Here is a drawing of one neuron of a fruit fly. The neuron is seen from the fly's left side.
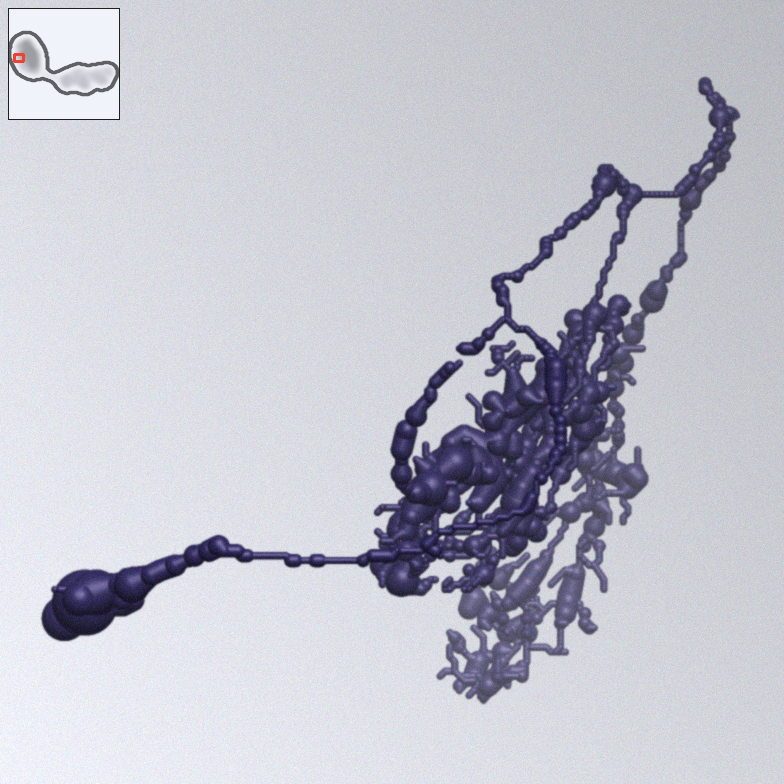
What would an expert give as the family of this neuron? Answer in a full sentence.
The family is hemilineage ALv2.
